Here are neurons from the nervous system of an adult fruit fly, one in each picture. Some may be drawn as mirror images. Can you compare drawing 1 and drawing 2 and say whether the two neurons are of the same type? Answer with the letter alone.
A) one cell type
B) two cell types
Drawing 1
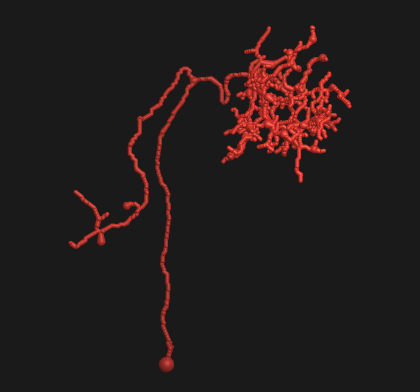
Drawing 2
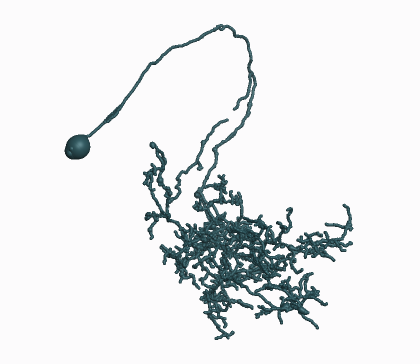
A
